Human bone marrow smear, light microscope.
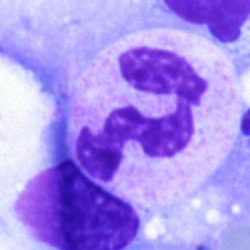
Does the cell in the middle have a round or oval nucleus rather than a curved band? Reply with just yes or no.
No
